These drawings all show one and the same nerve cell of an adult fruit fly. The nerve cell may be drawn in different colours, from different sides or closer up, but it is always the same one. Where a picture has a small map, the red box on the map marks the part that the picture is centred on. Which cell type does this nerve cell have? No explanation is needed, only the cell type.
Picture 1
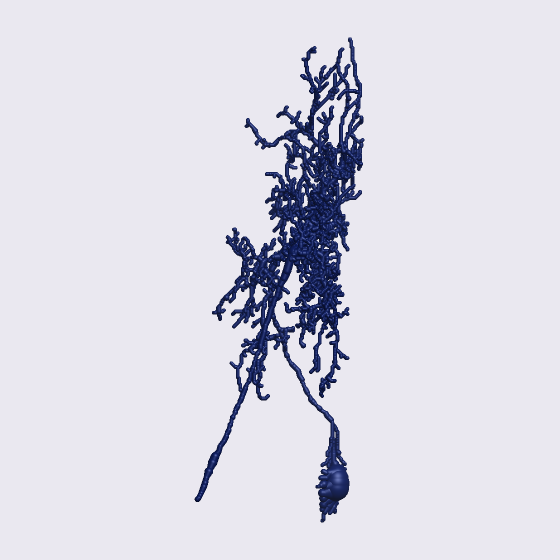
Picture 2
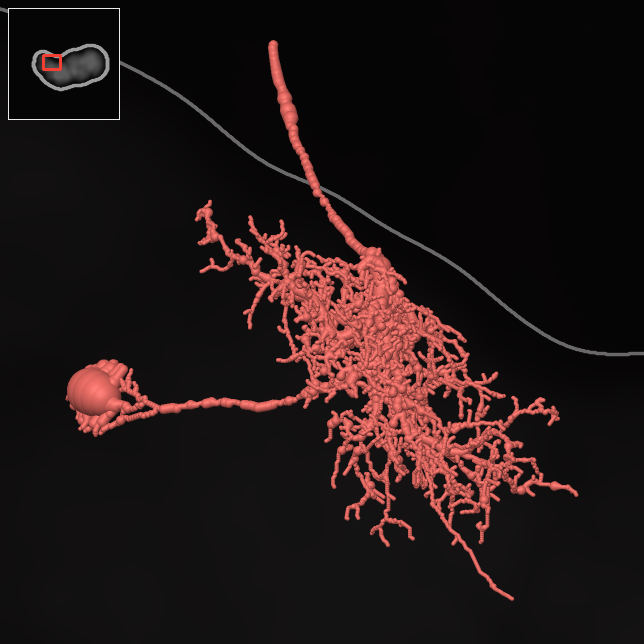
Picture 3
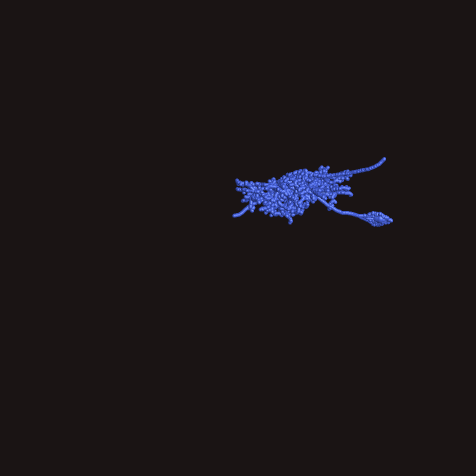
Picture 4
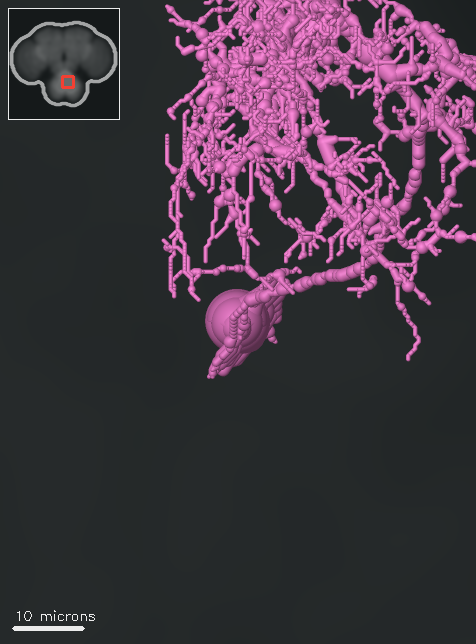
MNad41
